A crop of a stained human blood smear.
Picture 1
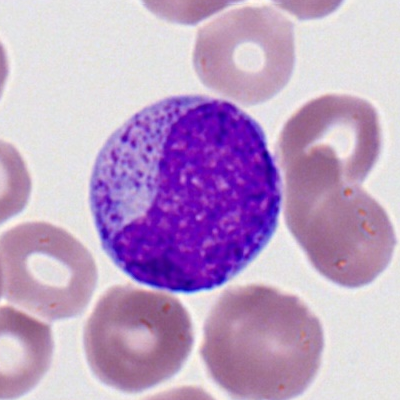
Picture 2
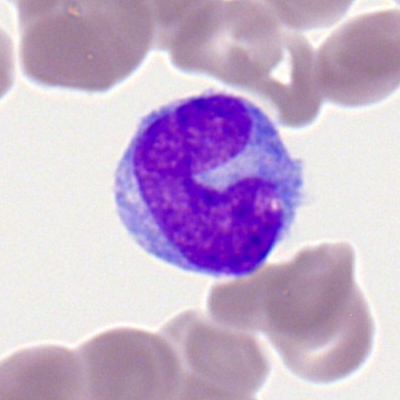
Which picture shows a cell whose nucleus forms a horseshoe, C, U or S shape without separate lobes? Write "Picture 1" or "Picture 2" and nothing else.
Picture 2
